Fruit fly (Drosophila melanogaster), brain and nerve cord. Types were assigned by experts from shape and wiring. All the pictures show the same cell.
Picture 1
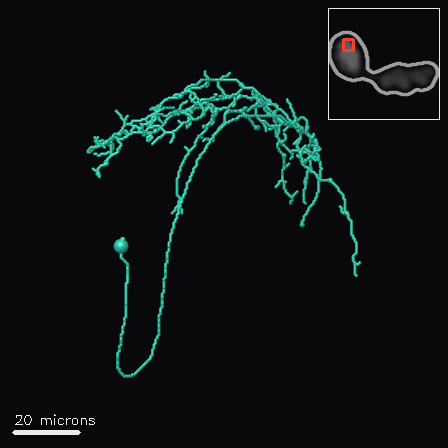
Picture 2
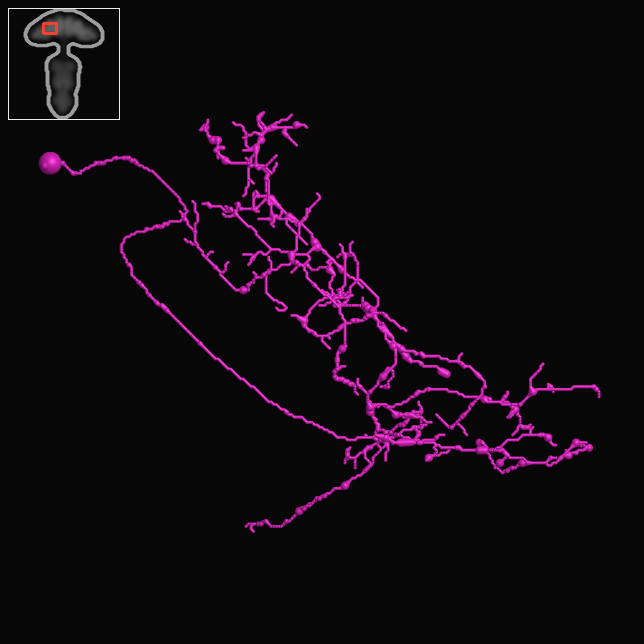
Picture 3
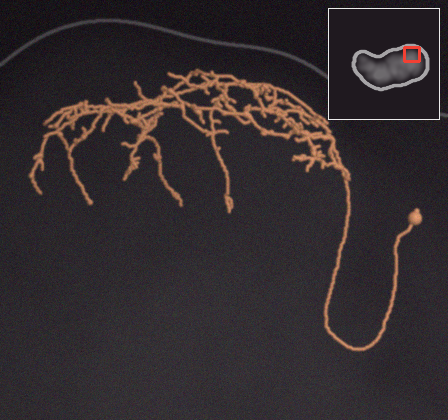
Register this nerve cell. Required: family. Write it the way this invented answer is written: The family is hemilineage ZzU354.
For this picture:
The family is hemilineage SLPav2.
